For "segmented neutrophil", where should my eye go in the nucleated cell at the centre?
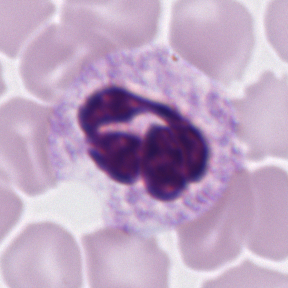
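Several lobes make up the nucleus here.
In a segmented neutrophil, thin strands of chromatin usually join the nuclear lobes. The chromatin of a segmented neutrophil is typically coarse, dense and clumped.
Here it is dark purple and coarsely clumped, which fits. The cytoplasm is abundant and pale.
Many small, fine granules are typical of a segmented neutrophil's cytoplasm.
The fine lilac granules filling the cytoplasm here match that as well.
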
